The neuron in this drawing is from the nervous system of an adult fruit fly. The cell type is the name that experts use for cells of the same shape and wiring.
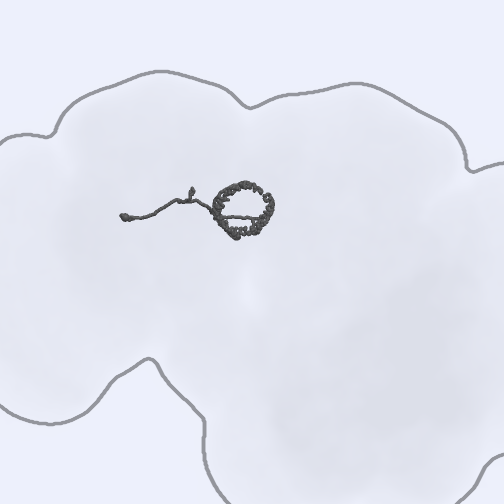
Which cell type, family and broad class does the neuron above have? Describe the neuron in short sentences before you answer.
Its cell body lies on the left of the picture. In this view it is more than twice as wide as it is tall. Its cell type is ER2_c. The family is hemilineage EBa1. Its broad class is central-brain intrinsic neuron.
